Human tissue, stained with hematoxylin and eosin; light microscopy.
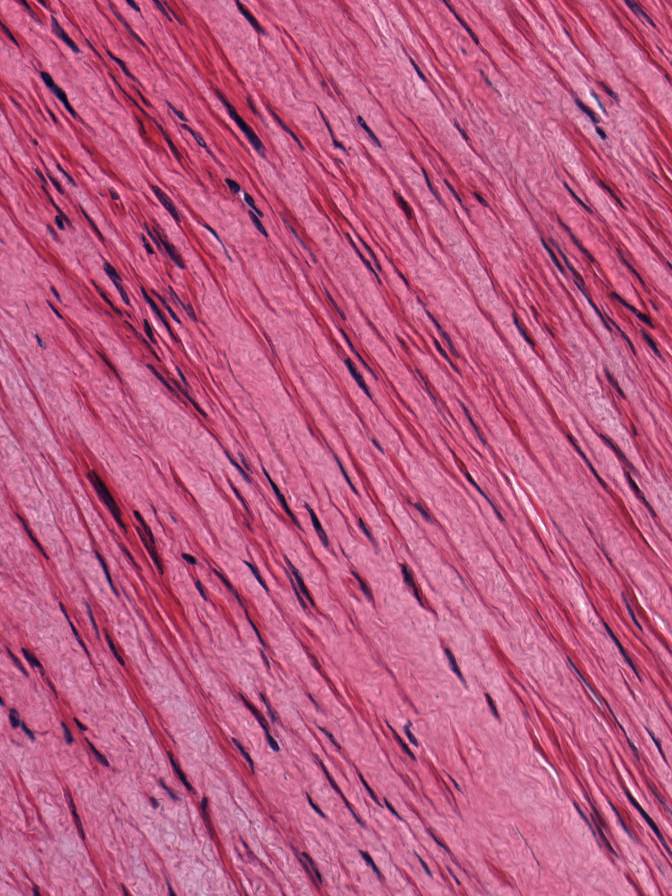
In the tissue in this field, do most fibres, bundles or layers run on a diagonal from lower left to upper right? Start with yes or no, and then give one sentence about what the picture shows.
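No. Long fibres run parallel to one another diagonally from upper left to lower right across the whole field.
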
